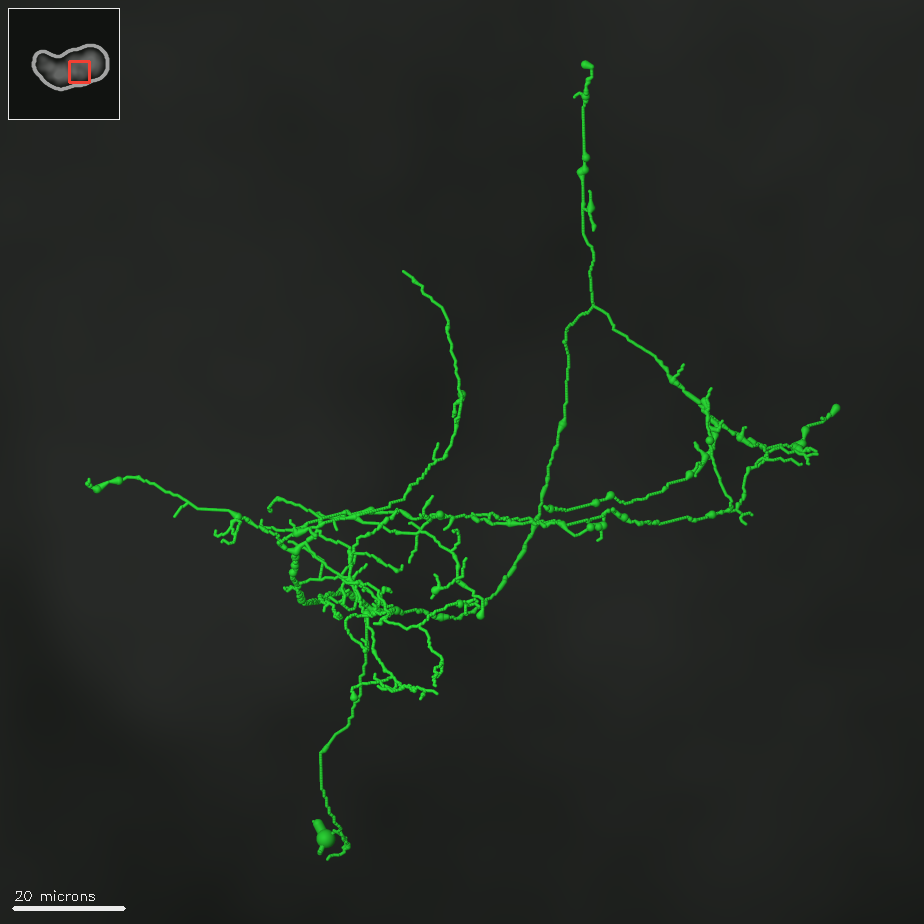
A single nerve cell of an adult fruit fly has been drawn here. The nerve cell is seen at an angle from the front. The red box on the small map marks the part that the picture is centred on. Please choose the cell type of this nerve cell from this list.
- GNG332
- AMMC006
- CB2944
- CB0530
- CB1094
AMMC006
